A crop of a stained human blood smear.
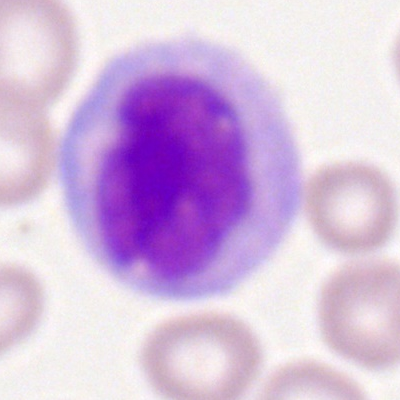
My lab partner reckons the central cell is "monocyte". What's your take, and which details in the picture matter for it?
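Let me look: the outline is round and smooth, with no projections from the surface. The nucleus is a single mass with an irregular, slightly notched outline. I see no distinct granules in the cytoplasm.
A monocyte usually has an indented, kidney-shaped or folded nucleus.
That slight notch sits well with monocyte.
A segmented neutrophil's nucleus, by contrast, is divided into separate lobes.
A single mass speaks against segmented neutrophil. So monocyte fits.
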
